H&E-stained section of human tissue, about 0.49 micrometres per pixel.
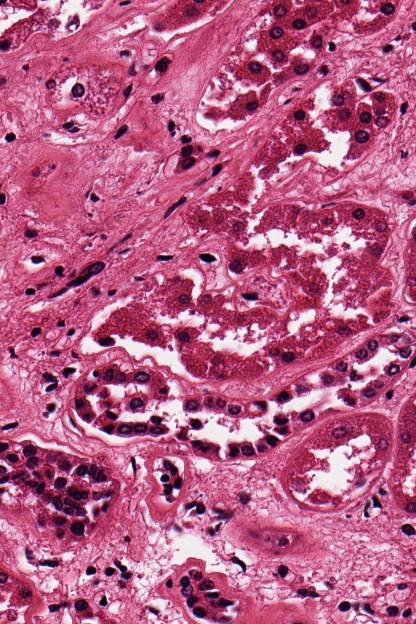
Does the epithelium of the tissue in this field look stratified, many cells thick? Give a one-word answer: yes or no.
No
